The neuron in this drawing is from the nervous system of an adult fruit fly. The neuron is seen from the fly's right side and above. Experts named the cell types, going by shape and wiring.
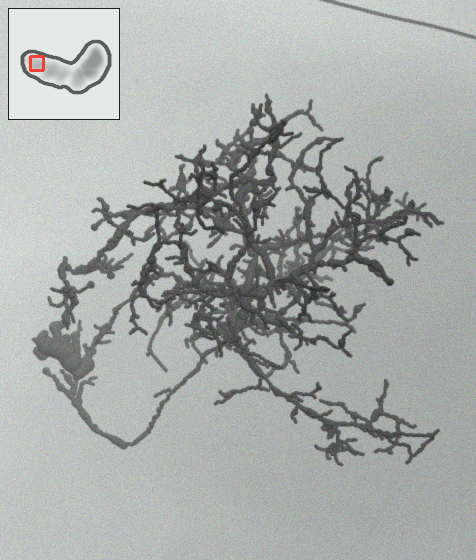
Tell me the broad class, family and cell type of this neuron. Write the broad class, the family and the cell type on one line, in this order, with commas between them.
nerve-cord intrinsic neuron, hemilineage 13A, IN13A009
